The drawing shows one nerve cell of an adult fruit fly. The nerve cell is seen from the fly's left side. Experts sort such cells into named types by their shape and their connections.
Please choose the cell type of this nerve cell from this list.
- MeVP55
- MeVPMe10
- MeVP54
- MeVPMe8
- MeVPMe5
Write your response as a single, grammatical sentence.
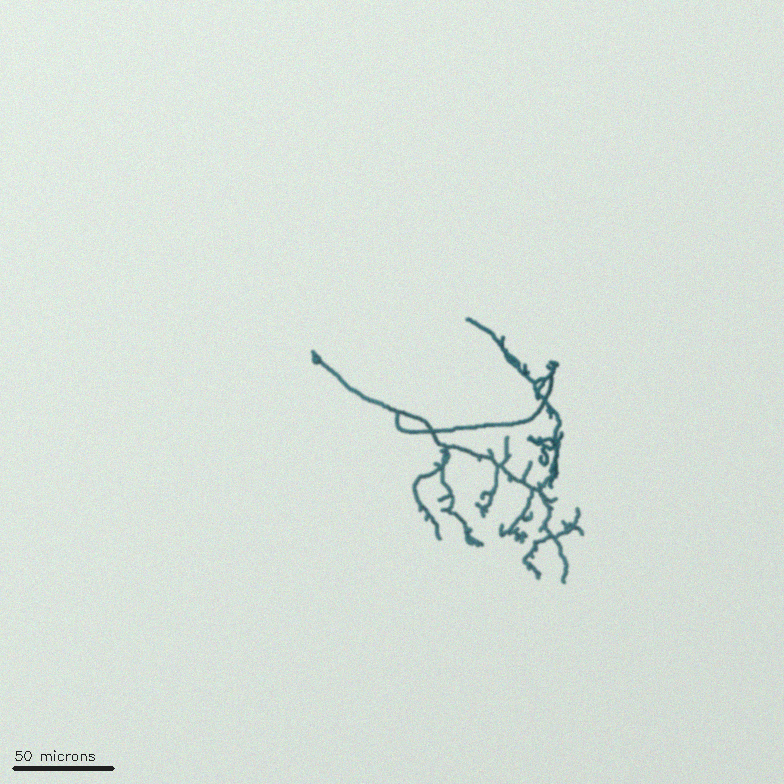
So far as cell type goes, this nerve cell is MeVP54.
